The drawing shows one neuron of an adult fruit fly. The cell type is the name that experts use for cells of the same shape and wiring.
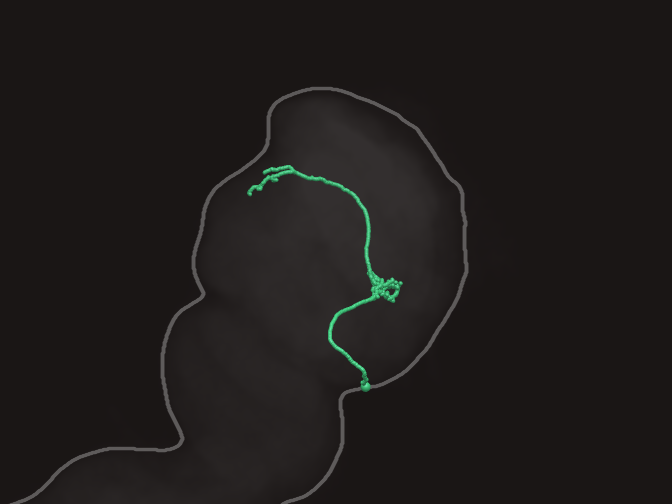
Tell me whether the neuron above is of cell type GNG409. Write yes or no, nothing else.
no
